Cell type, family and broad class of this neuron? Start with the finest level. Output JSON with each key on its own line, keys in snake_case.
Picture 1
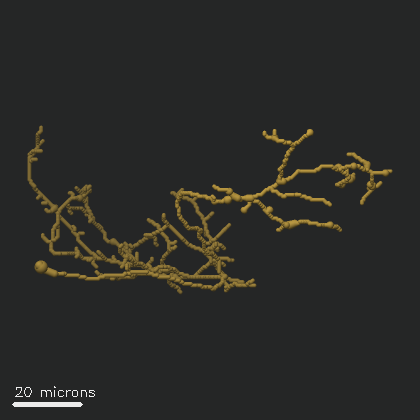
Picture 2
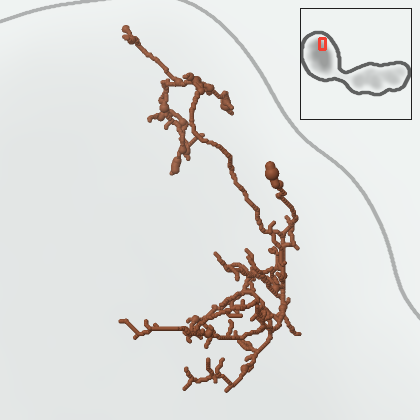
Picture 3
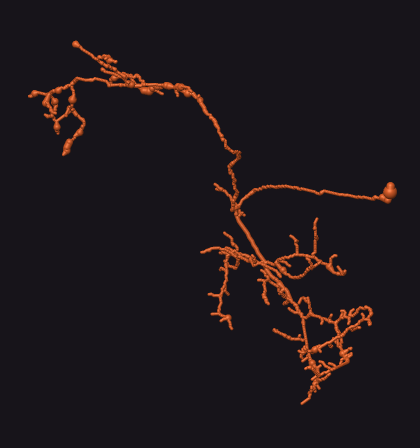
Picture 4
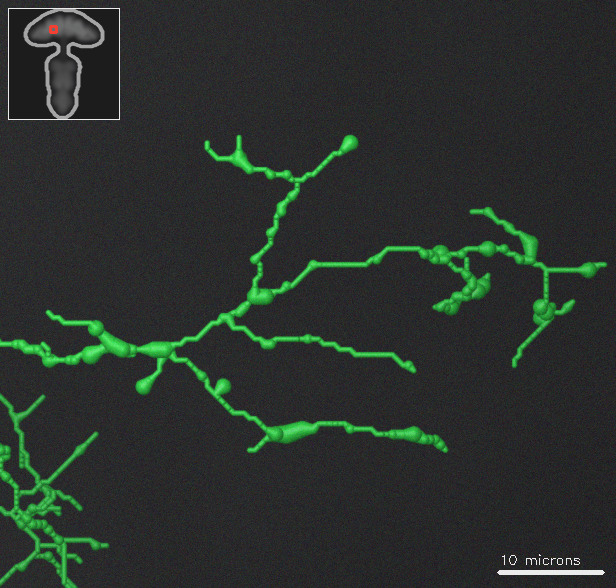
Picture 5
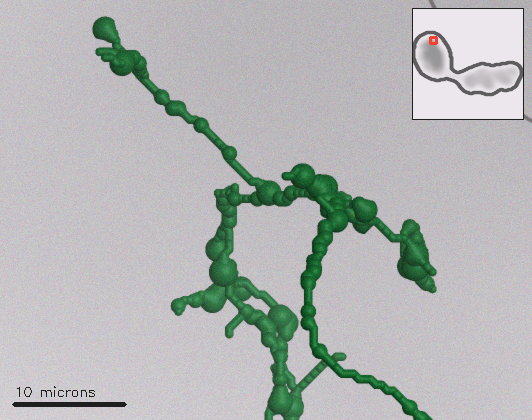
{
 "cell_type": "LHPV6h1_b",
 "family": "hemilineage LHp2",
 "broad_class": "central-brain intrinsic neuron"
}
